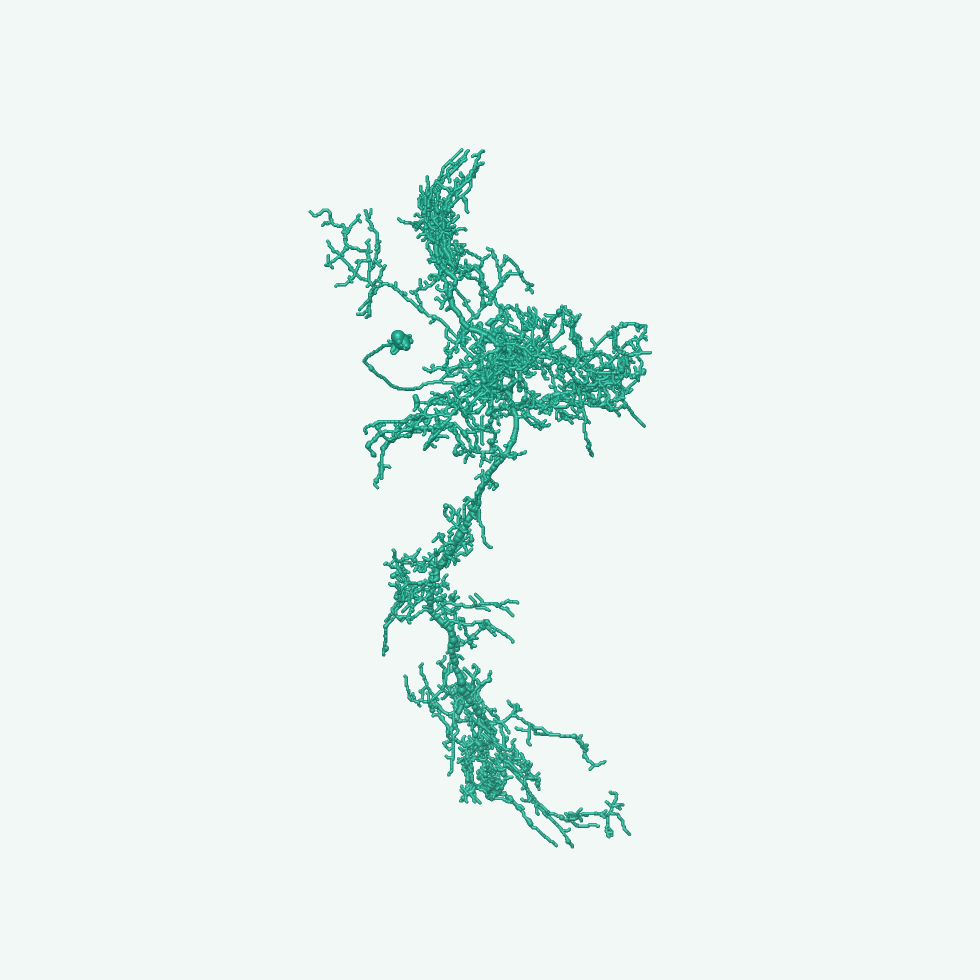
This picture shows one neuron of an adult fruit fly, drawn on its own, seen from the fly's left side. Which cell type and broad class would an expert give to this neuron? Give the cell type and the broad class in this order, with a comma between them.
AVLP209, central-brain intrinsic neuron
